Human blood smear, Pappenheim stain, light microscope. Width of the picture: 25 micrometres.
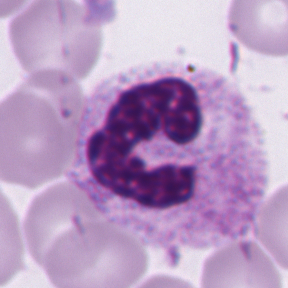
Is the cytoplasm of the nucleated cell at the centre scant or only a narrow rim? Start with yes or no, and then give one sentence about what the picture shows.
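No. The cytoplasm is abundant and pale pinkish-lilac.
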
